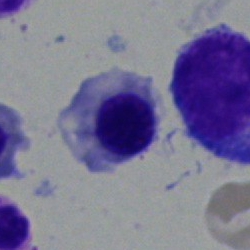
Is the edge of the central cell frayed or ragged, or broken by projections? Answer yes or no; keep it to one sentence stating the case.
Yes, the border of the cell is ragged or frayed, or shows projections, blebs or tags.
